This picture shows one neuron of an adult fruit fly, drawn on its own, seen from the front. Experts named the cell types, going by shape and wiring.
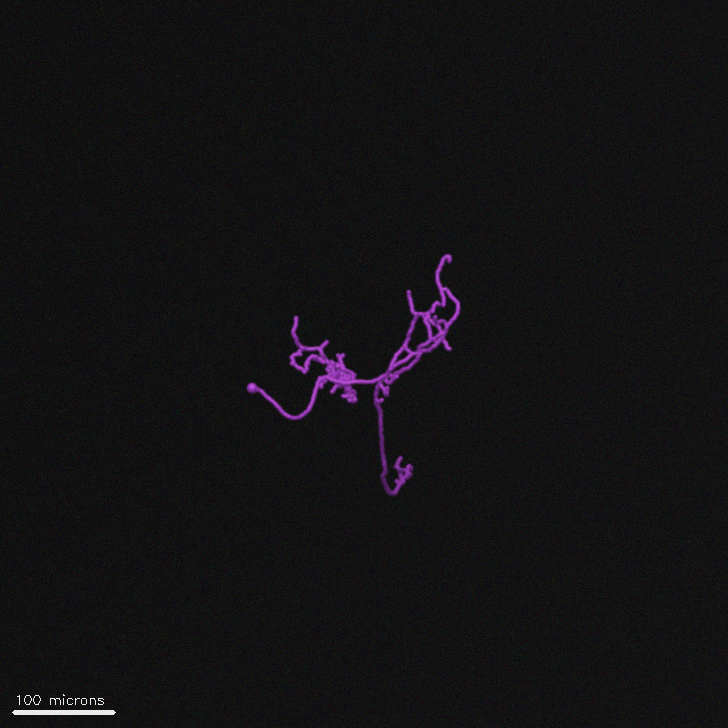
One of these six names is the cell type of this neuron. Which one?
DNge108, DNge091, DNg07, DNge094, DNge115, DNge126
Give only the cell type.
DNge115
